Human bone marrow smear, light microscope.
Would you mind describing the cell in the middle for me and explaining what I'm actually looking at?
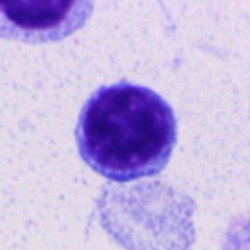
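Within a round outline, the nucleus has dense chromatin that stains deep purple. Cytoplasm forms only a thin rim around the nucleus, and this rim is widest along the lower edge of the cell. The cell is a lymphocyte.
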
